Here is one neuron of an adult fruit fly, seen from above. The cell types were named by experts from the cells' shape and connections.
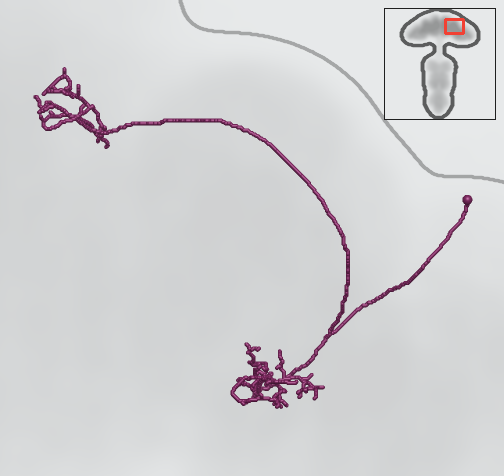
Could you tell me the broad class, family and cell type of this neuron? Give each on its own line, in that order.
central-brain intrinsic neuron
hemilineage SLPa&l1_lateral
PLP046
